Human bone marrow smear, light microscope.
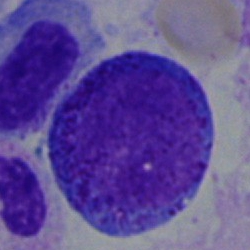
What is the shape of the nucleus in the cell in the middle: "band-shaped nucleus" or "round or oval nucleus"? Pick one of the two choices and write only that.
Round or oval nucleus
